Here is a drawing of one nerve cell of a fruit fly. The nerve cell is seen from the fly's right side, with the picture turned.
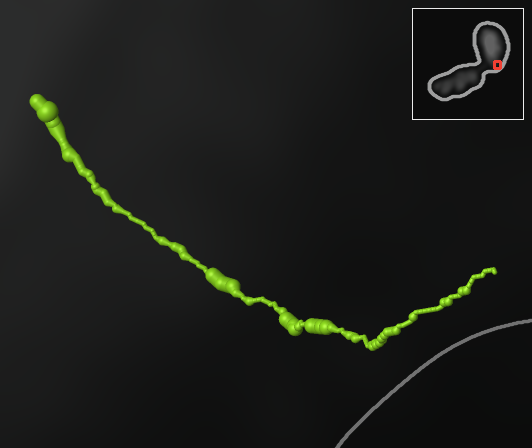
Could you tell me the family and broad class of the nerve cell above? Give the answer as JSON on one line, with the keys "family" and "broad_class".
{"family": "class visual", "broad_class": "photoreceptor or other optic-lobe sensory neuron"}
